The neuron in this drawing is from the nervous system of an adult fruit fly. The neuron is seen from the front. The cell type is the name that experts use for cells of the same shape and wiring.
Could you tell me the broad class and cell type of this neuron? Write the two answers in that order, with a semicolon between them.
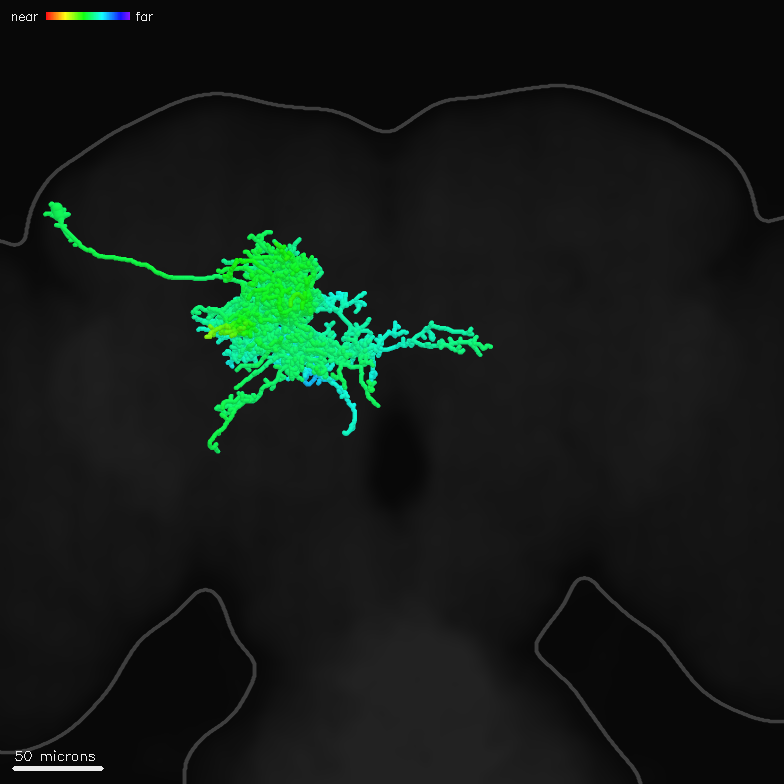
central-brain intrinsic neuron; CL001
